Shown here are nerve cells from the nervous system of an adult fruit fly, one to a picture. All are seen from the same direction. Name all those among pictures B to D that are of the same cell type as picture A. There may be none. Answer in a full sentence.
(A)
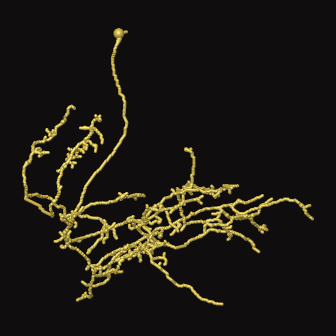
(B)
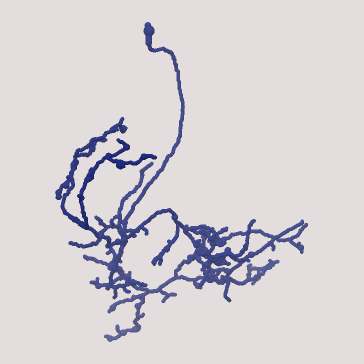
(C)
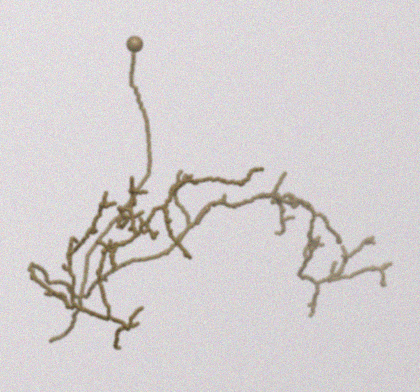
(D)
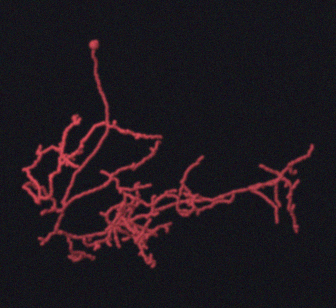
Picture B and picture D are of the same cell type.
